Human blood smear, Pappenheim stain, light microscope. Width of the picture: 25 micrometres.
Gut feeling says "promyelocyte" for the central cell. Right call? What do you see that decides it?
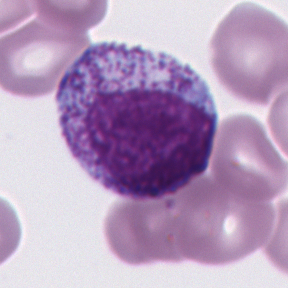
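The cytoplasmic granules are fine and purple.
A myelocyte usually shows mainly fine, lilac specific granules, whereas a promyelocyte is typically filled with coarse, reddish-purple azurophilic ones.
This goes with myelocyte, not promyelocyte. The nuclear chromatin is dark purple and patchy rather than smooth.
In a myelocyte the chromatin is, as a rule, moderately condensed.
The patchy chromatin fits myelocyte. The cytoplasm, a broad crescent over the upper left, holds no vacuoles; the cell measures about 15 by 13 micrometres. Promyelocyte does not fit: the cell is a myelocyte.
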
